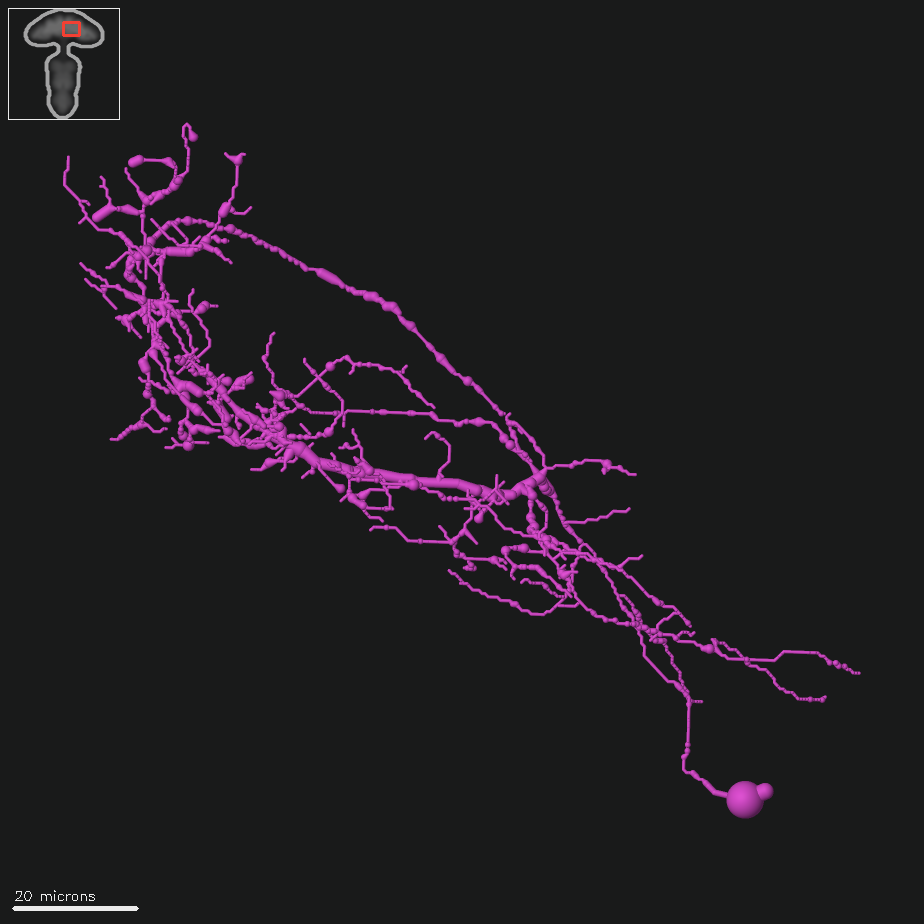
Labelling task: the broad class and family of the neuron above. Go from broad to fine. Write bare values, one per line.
central-brain intrinsic neuron
hemilineage SMPpv2_dorsal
